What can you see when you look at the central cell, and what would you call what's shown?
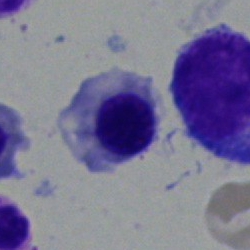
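Edge is irregular here, small blunt bumps along it. Nucleus is off-centre, over toward the right, and I can't make out any nucleoli in it. The rim of cytoplasm is widest on the left side of the nucleus. That's an erythroblast.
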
